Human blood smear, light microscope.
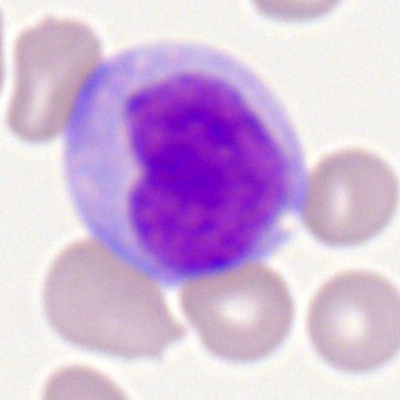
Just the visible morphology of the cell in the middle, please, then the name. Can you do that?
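A bean-like nucleus, indented on its left side, is placed toward the right of the cell. Pale greyish-blue cytoplasm forms its widest band on the left side. The cell is a monocyte.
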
